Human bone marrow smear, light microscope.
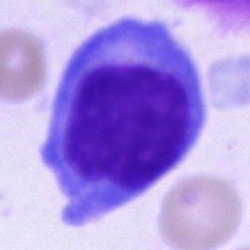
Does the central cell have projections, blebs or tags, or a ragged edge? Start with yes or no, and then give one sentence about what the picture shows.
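Yes. The cell outline is irregular, with a blunt cytoplasmic projection at the lower left.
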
